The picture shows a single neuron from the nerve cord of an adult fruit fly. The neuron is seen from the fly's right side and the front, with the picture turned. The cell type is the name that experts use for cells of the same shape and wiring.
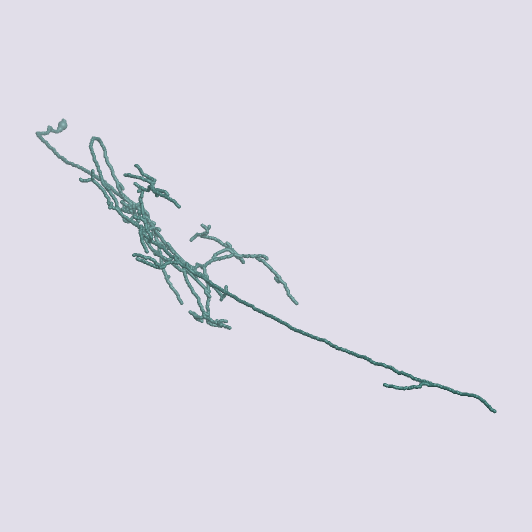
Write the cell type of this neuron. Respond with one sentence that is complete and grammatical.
As for cell type, this neuron is IN06A104.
